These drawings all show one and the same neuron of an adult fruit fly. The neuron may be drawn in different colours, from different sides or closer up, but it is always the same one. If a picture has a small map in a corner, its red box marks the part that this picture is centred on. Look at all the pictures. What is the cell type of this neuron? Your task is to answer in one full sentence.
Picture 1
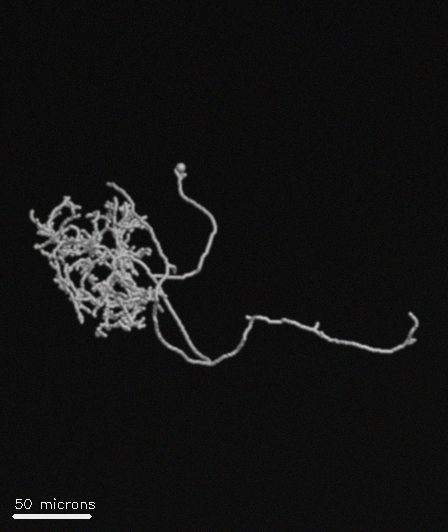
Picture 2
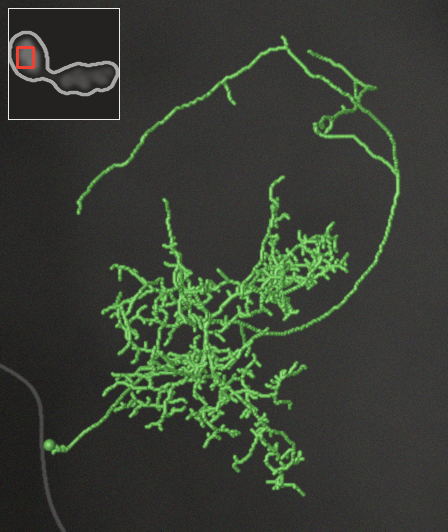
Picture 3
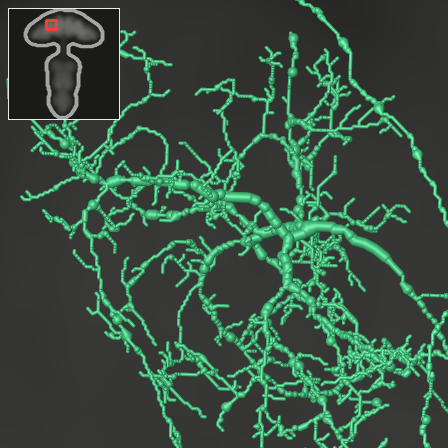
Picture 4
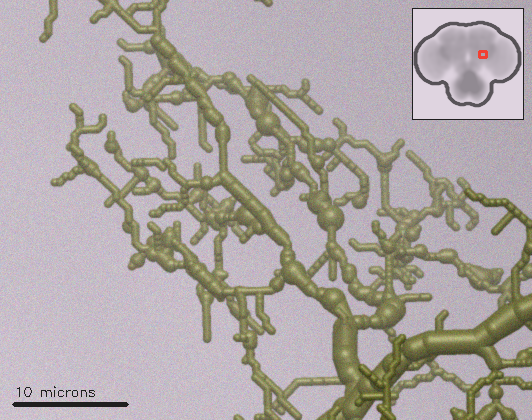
On the level of cell type, this neuron is AVLP452.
